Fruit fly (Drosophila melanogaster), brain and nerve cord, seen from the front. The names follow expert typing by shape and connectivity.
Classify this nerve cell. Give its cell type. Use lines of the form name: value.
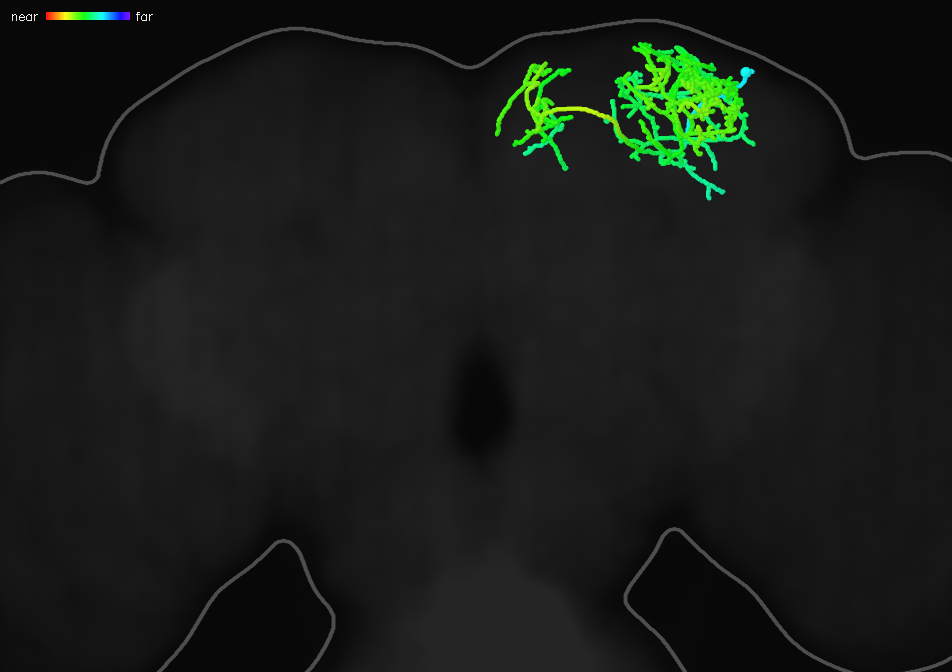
cell type: SLP327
